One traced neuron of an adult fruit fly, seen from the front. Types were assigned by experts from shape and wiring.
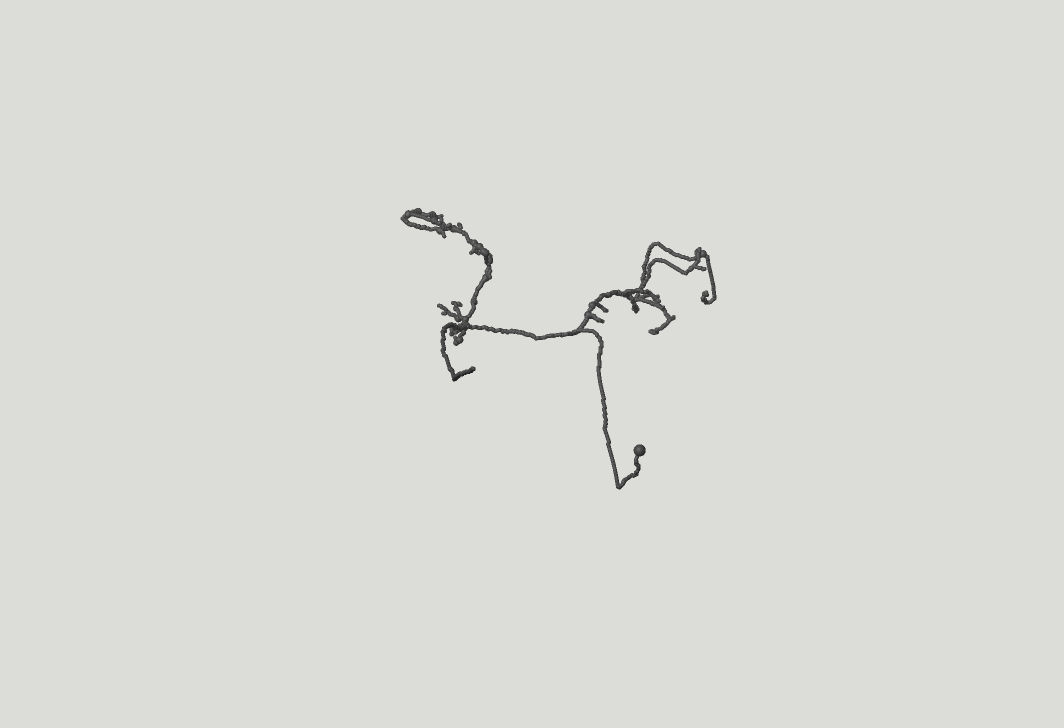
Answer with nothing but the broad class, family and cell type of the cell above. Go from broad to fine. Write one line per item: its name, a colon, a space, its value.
broad class: ascending neuron
family: hemilineage 07B
cell type: AN07B091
